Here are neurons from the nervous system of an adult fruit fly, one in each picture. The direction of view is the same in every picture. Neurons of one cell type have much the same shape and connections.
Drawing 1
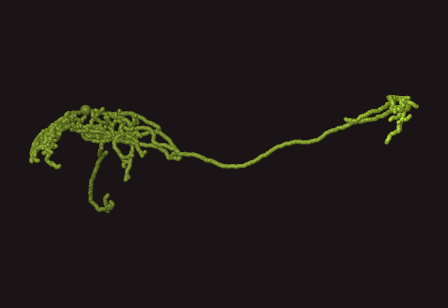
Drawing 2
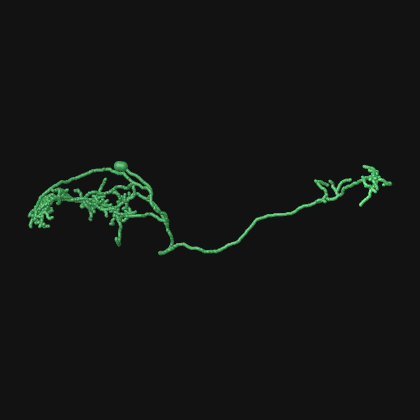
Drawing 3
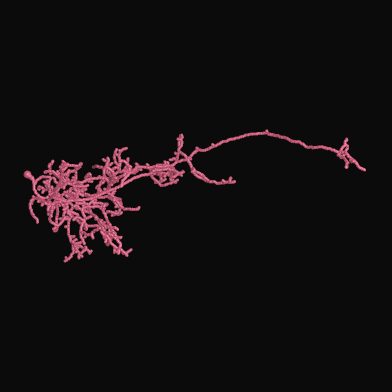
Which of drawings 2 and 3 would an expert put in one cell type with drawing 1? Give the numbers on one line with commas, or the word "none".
2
